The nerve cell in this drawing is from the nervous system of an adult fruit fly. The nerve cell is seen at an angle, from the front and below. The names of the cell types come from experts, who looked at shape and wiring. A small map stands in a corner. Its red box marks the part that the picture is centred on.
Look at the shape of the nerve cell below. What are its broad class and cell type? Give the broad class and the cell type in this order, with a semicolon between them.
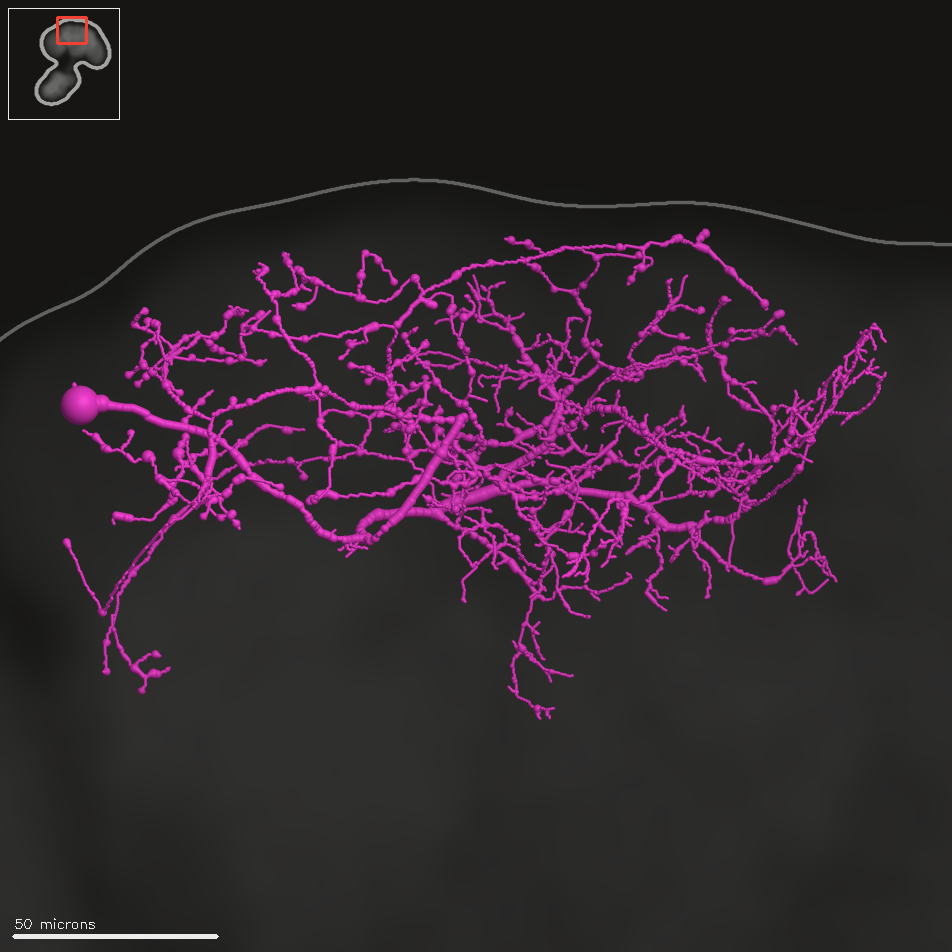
central-brain intrinsic neuron; SMP001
